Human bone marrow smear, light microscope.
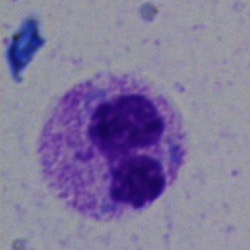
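Segmented neutrophil. Its nucleus has two lobes, one lying above the other, and sits toward the right side of the cell. On the left side of the nucleus the cytoplasm forms a wide band. Many purple granules fill the cytoplasm.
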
